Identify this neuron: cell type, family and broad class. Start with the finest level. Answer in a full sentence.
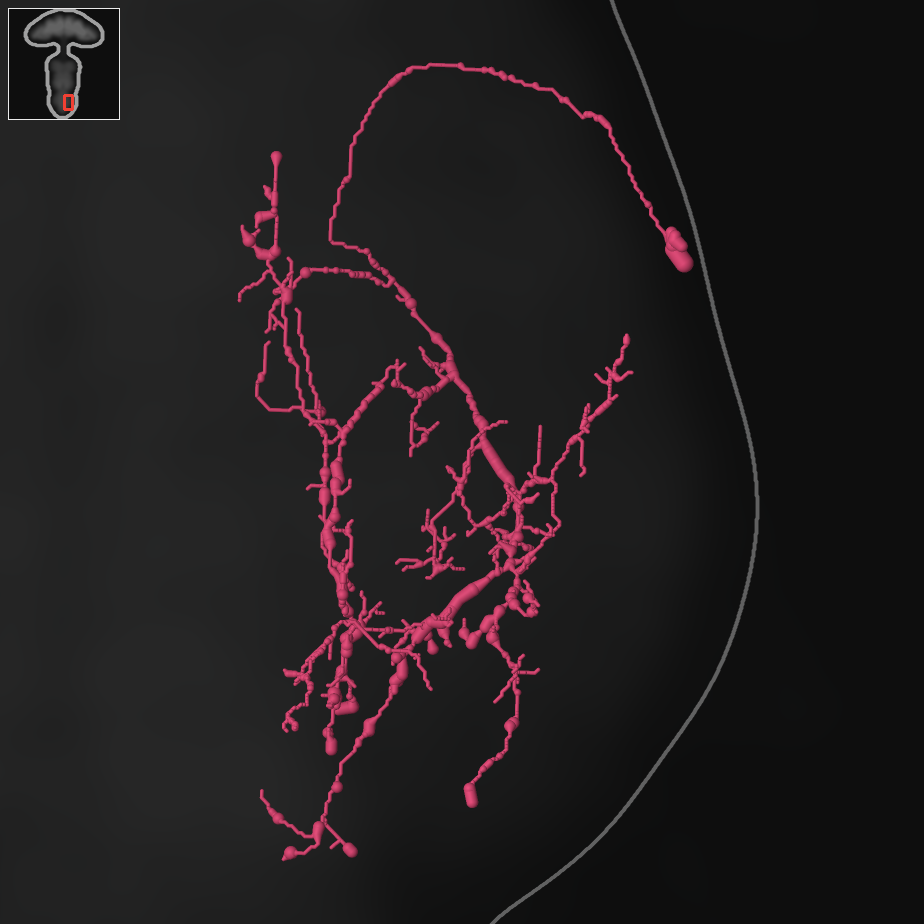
Type IN09A046 of hemilineage 09A, a nerve-cord intrinsic neuron.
